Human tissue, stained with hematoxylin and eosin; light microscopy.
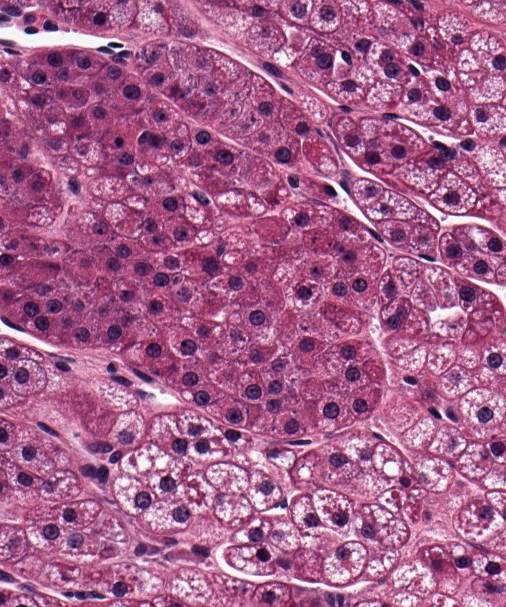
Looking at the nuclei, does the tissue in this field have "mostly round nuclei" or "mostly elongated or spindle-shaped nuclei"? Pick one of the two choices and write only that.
Mostly round nuclei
